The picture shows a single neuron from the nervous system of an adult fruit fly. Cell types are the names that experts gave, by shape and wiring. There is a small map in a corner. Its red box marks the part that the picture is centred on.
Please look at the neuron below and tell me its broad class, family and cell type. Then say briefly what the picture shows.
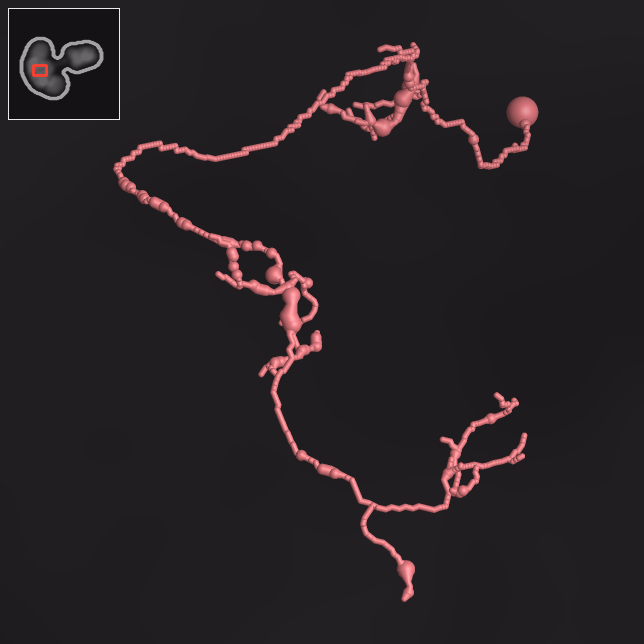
It is a central-brain intrinsic neuron. Its family is called class CX. The cell type is PFNp_d. The cell body can be seen at the upper right of the picture. In this view it is taller than it is wide.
